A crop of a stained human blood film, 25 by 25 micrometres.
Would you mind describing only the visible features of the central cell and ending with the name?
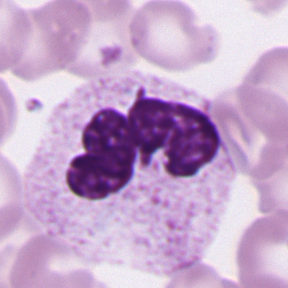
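First, the outline of the cell is roughly round. Second, the chromatin is dark purple and coarsely clumped. Third, the cytoplasm is abundant and pale pinkish-lilac, filled with fine pink-violet granules scattered evenly throughout. The cell is a segmented neutrophil.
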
